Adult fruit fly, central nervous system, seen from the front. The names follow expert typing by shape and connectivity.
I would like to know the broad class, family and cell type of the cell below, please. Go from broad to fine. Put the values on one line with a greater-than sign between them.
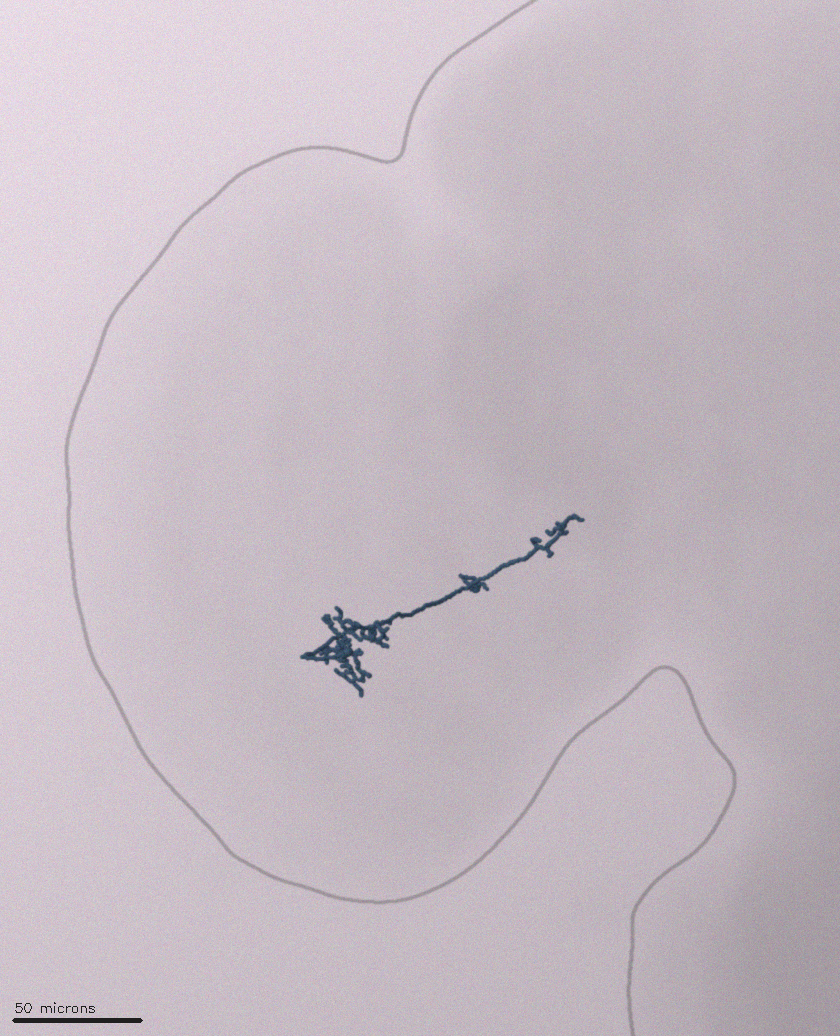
optic-lobe intrinsic neuron > TmY > TmY13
